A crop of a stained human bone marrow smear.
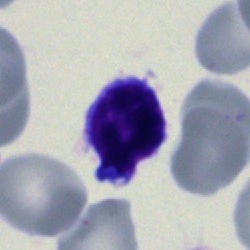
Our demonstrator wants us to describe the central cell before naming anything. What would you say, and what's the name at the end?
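Nucleus fills almost the whole cell; cytoplasm very scant. Chromatin dense, very dark purple. Small bluish bulge protruding from lower edge of cell. No vacuoles visible. Cell: lymphocyte.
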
